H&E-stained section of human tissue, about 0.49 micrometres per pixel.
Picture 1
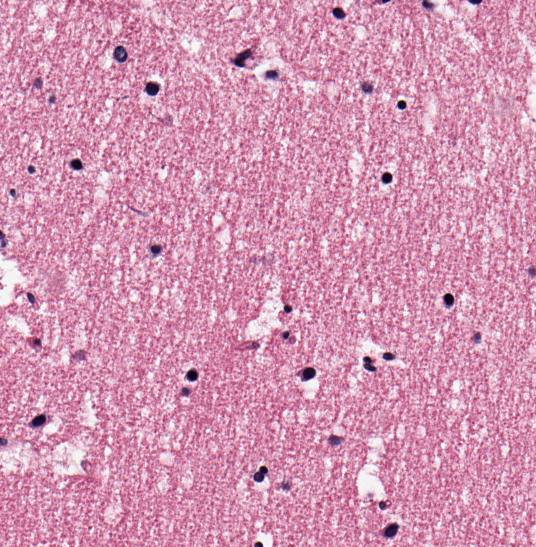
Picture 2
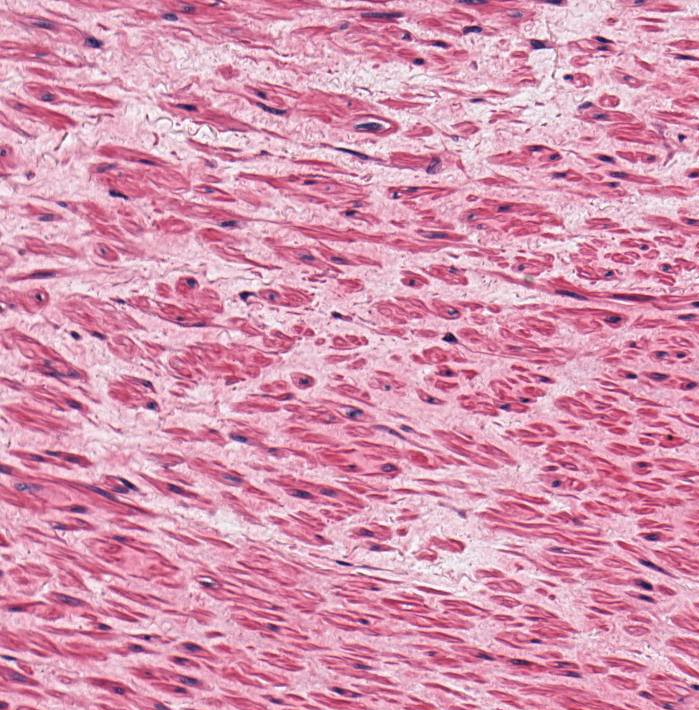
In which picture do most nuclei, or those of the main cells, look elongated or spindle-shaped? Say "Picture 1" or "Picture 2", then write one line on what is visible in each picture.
Picture 2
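What picture 1 shows: Small, dark, round nuclei are scattered singly and sparsely across the whole field.
What picture 2 shows: The nuclei are single, elongated and cigar-shaped, lying centrally within the cells.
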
